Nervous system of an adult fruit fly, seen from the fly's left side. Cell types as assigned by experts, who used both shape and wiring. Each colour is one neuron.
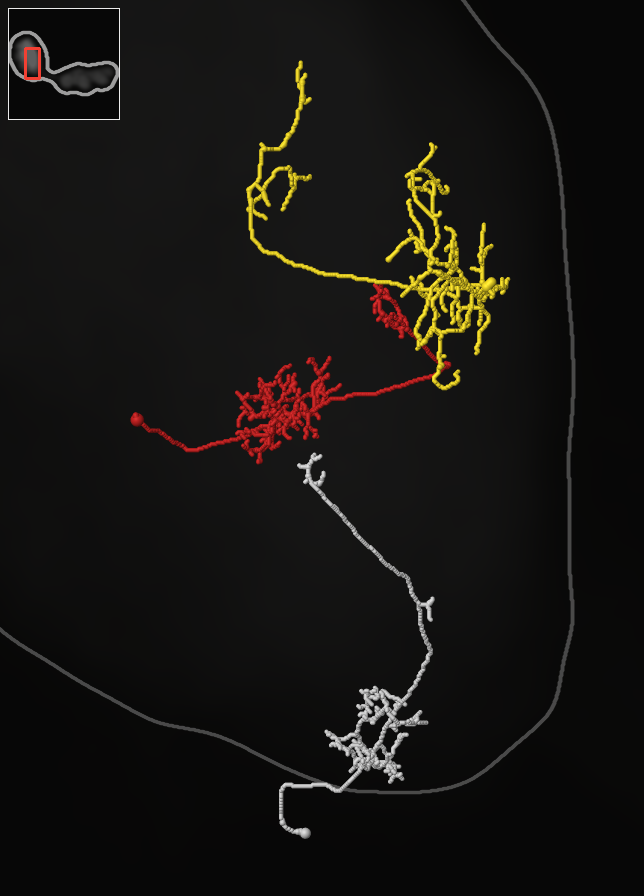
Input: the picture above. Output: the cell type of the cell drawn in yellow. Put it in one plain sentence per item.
The cell type is Tm26.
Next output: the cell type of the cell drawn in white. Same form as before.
The cell type is TmY10.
